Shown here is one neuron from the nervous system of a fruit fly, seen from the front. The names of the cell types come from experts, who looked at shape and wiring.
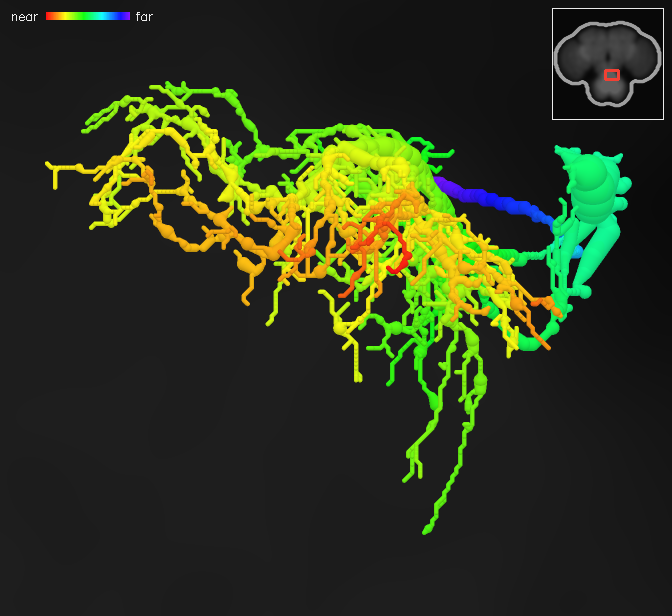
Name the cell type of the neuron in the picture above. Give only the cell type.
MNad11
